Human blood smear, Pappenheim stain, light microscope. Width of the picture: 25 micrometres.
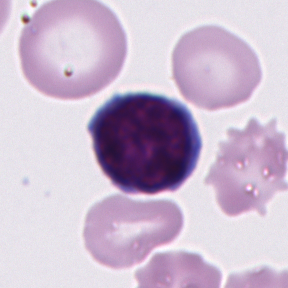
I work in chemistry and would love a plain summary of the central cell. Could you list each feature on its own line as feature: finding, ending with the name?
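Outline: roughly round
Nucleus: fills nearly whole cell
Cytoplasm: very thin rim around nucleus
Vacuoles: none seen
Name: typical lymphocyte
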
